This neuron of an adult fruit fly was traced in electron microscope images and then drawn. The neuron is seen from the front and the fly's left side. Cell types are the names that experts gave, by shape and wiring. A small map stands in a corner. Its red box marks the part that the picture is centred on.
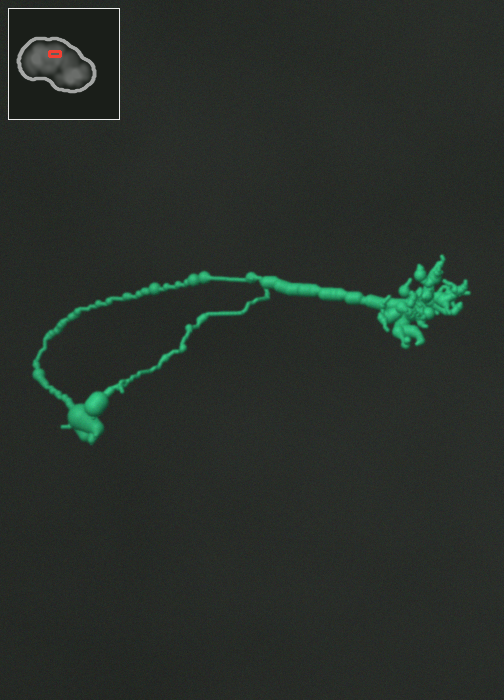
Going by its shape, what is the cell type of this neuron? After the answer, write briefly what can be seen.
Its cell type is TuBu01. It is a central-brain intrinsic neuron. Its cell body lies on the left of the picture. In this view it is wider than it is tall.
